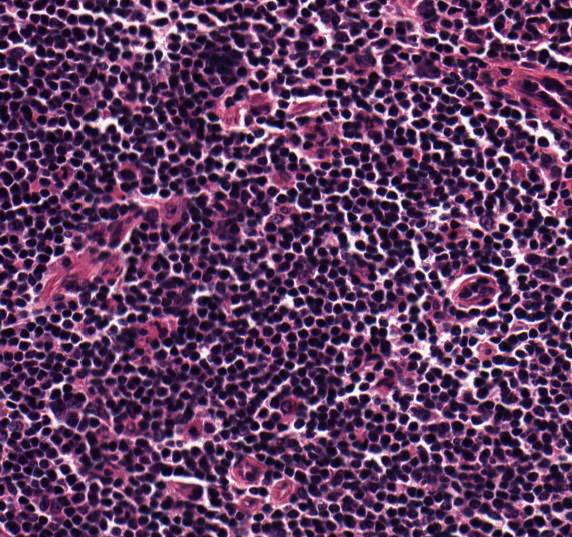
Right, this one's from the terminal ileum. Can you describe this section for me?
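Almost the whole field is filled with densely packed small round cells with dark nuclei. Most of these cells are lymphocytes, each with a small, round, dark-staining nucleus and scant cytoplasm. Through the top right corner runs a band of pink fibrous tissue. No epithelium is seen anywhere in the field.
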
